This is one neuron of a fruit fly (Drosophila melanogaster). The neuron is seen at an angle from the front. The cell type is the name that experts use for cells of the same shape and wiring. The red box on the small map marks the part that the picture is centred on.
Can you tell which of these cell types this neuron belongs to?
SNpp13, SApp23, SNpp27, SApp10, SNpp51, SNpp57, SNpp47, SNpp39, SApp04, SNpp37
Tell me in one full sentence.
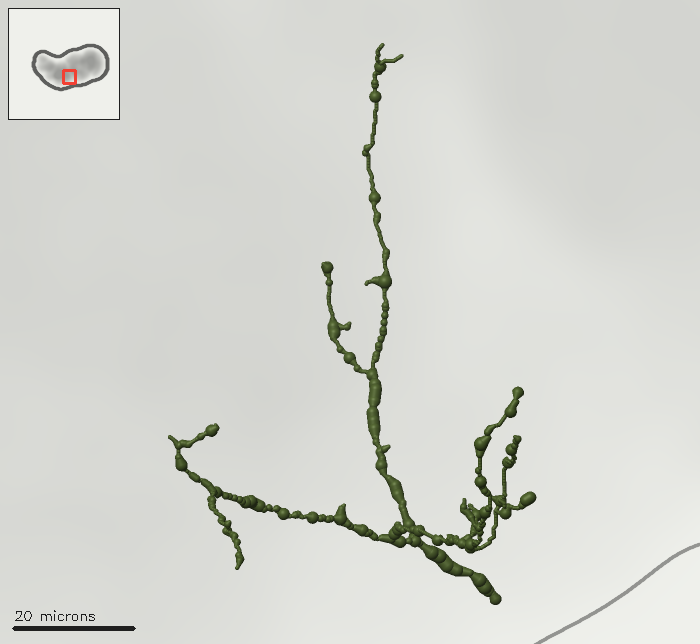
Typed by cell type, the neuron is SNpp51.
